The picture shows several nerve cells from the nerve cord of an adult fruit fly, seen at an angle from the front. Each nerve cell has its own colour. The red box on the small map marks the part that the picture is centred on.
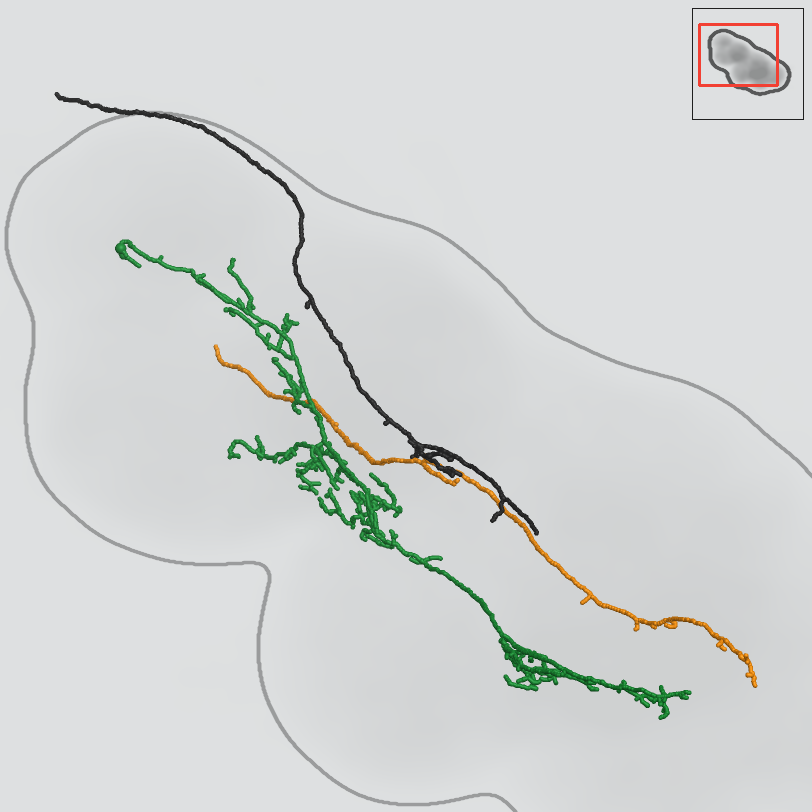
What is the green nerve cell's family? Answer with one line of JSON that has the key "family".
{"family": "hemilineage 09A"}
